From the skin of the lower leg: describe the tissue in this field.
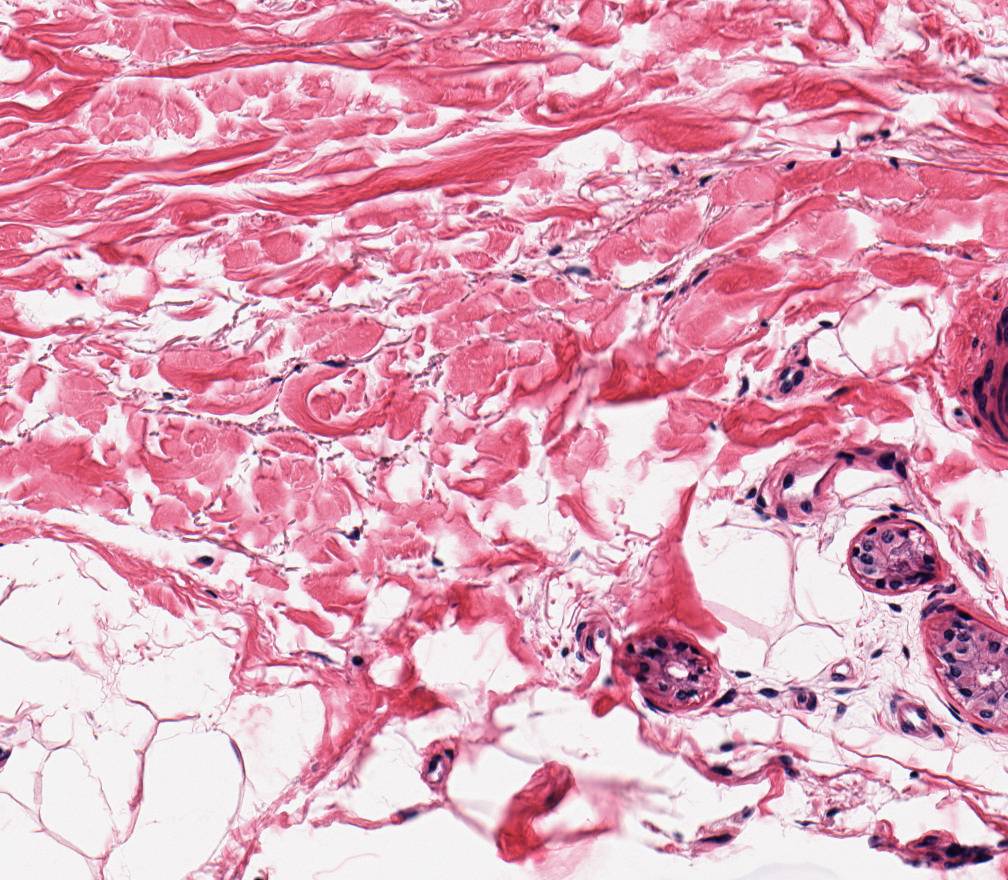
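Dense pink collagen occupies the upper two-thirds of the field; fat and small tubular profiles take up the lower third. The collagen bundles are thick and run in mixed directions, with many cut across as rounded pink islands. Sparse cells within the collagen have small, dark, spindle-shaped nuclei. The tubular profiles lie in loose, pale stroma with scattered nuclei, not in dense collagen.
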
